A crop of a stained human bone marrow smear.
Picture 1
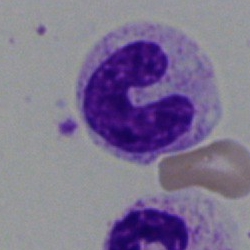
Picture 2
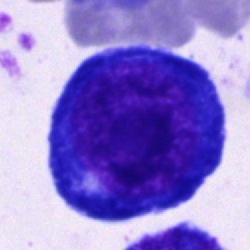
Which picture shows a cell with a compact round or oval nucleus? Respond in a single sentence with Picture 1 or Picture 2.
In Picture 2, the cell's nucleus takes the form of one compact round or oval mass.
